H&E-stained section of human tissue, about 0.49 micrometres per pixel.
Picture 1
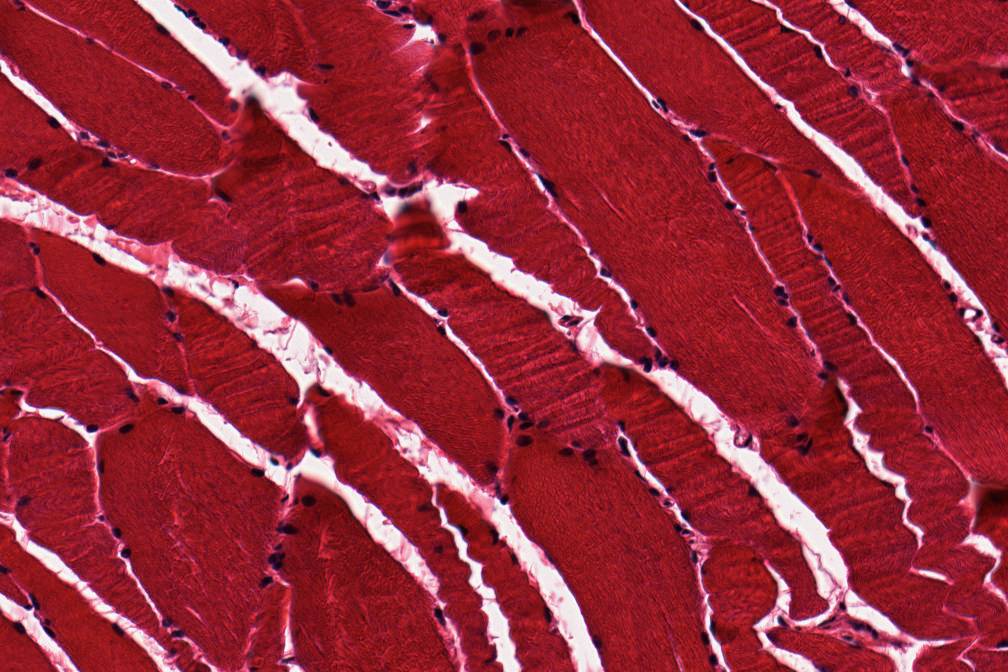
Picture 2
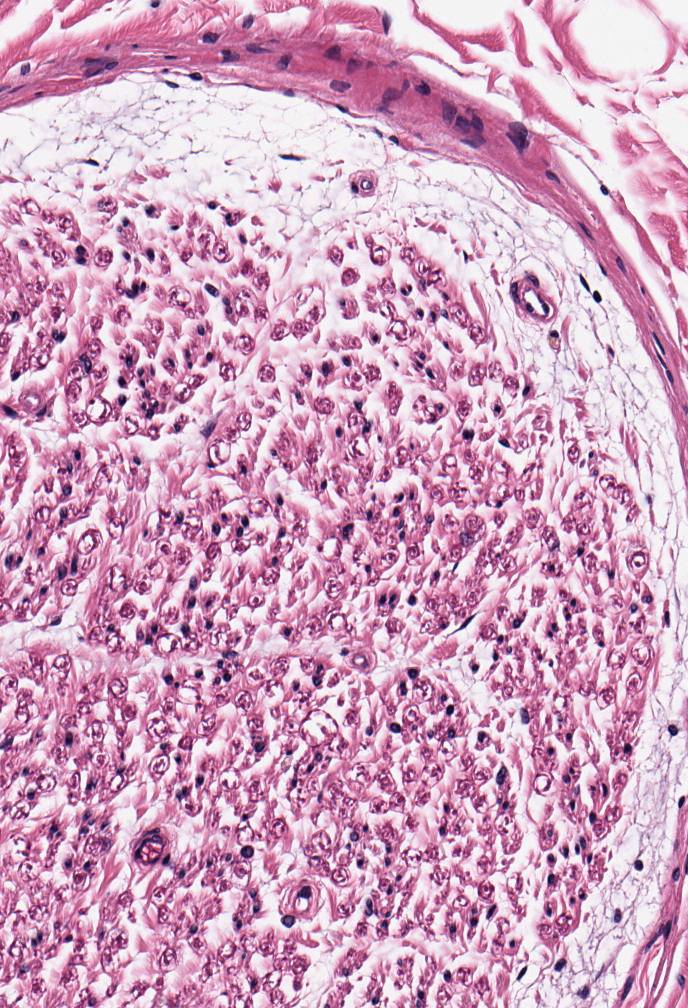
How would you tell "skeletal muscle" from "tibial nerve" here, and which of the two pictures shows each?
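Let me sort these out first: picture 1 is skeletal muscle, and picture 2 is tibial nerve. Picture 1 shows separate unbranched bands, not joined to one another, with fine striations crossing them at right angles to their length. Its small, dark, elongated nuclei lie at the fibre edges, not in the centres. Picture 2 is mostly one large rounded bundle of densely packed fibres, wrapped along its curved top and right edge by a thin pink band of flattened cells with elongated dark nuclei. Most of its fibres are cut across, so I see small round profiles, each a central pink dot inside a clear ring. Small dark oval nuclei lie evenly among them throughout the bundle.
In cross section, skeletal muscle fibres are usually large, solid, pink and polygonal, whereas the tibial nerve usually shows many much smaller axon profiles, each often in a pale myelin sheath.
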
